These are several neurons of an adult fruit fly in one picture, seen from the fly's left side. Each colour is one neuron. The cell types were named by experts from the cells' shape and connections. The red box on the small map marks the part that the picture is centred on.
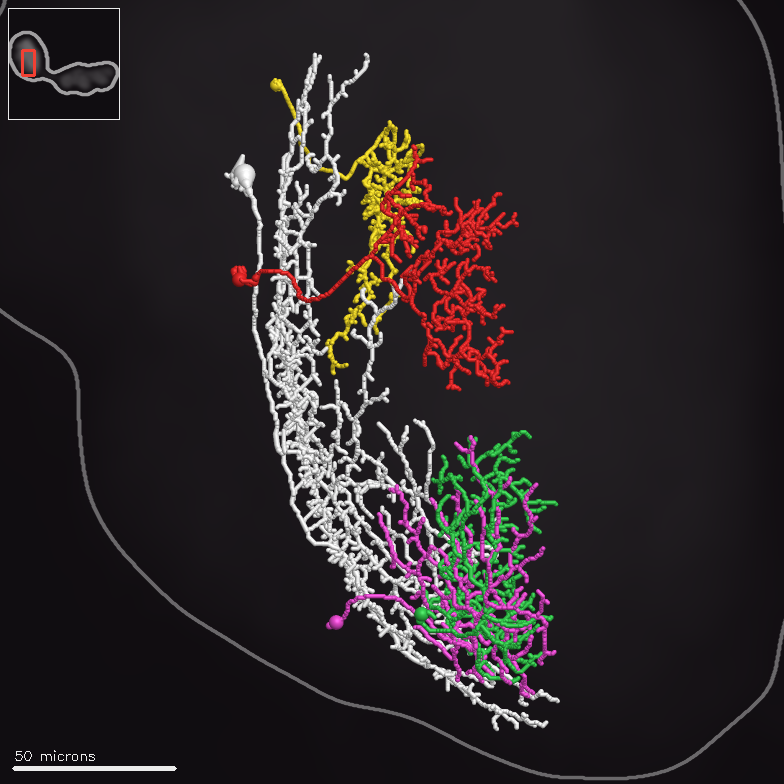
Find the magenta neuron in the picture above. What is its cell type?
Dm18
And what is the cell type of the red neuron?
Dm1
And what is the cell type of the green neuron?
Dm6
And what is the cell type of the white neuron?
Dm19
